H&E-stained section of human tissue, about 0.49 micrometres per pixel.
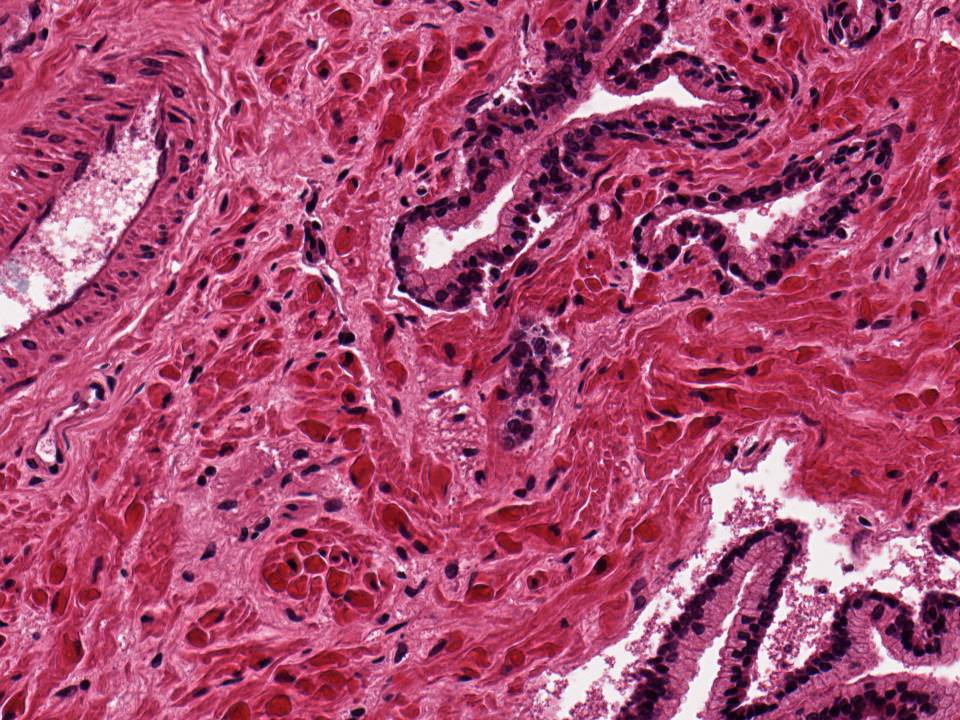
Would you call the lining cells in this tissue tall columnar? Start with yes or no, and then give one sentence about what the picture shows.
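Yes. The glands are lined by columnar cells with darkly stained nuclei.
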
